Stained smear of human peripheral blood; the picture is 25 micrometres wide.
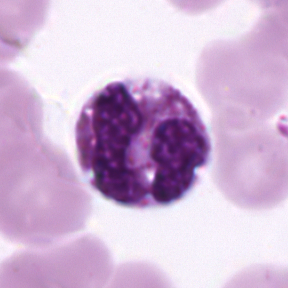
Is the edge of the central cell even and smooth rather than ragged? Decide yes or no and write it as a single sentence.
Yes, in outline this cell is smooth rather than rough.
